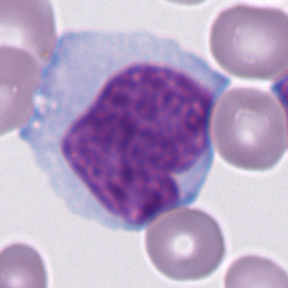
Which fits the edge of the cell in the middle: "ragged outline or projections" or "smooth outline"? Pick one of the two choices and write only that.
Ragged outline or projections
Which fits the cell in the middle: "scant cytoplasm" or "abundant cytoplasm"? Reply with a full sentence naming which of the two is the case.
The nucleus is surrounded by broad cytoplasm.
